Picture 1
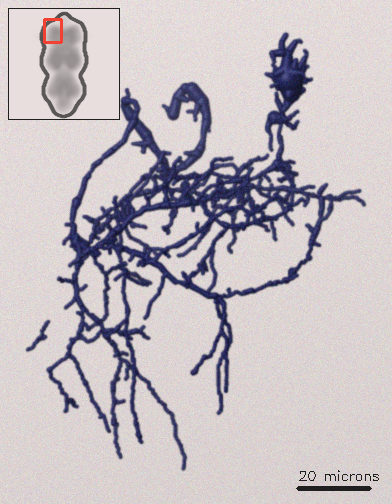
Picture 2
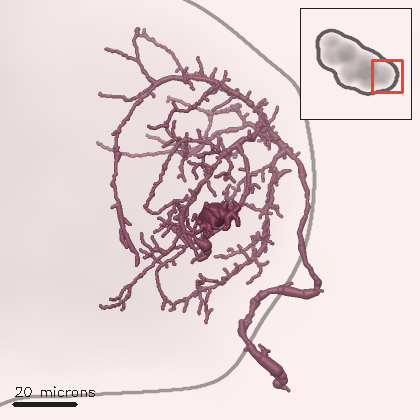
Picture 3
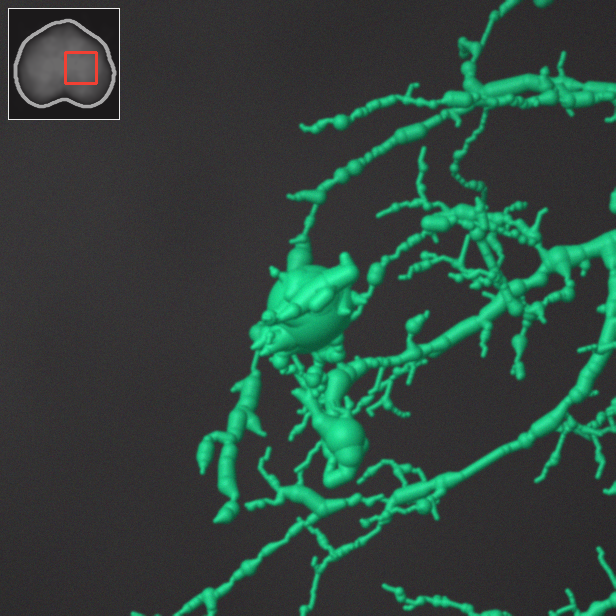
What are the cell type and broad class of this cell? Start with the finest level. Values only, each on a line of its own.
Sternal anterior rotator MN
motor neuron of the nerve cord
